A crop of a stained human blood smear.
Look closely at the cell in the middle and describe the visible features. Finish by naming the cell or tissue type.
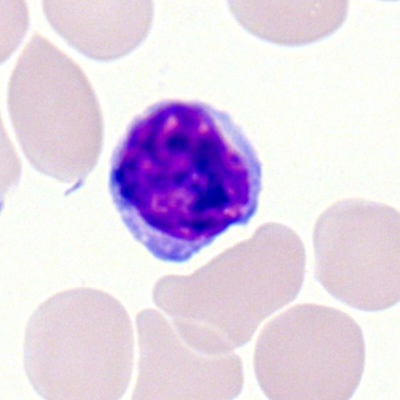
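In outline, the cell is roughly round. Its nucleus fills most of the cell, and the cytoplasm forms only a thin rim around it. No vacuoles are present in the cytoplasm. The cell shown is a lymphocyte.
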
